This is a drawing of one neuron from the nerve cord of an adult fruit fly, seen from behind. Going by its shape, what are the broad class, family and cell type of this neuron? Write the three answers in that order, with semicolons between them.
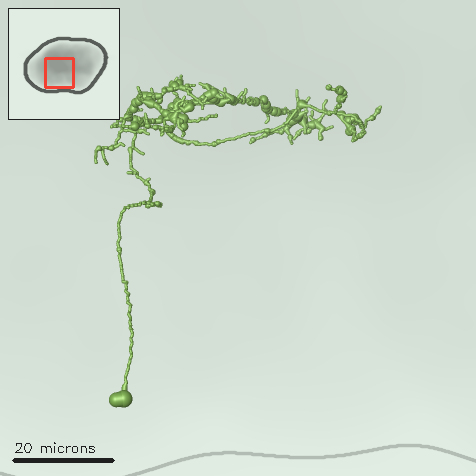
nerve-cord intrinsic neuron; hemilineage 10B; IN10B052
